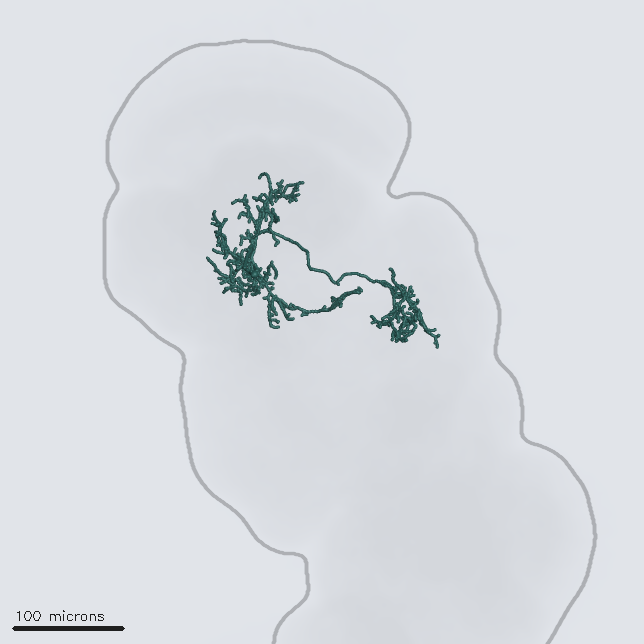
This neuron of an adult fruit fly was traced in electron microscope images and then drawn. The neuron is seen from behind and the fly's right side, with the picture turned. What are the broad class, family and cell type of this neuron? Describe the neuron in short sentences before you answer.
The cell body can be seen in the middle of the picture. From left to right in the picture it spans about 200 microns. It is a central-brain intrinsic neuron. Its family is hemilineage VLPl&p1_posterior. It is of cell type CL260.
